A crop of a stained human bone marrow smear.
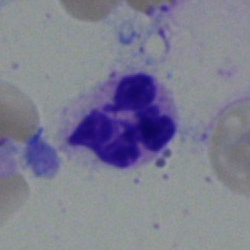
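Segmented neutrophil at the centre of a stained bone marrow smear. The nucleus is divided into several distinct lobes, with dense chromatin that stains dark purple. The cytoplasm is pale lilac-pink and lacks large coarse orange-red granules.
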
